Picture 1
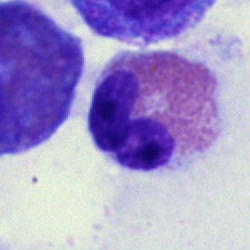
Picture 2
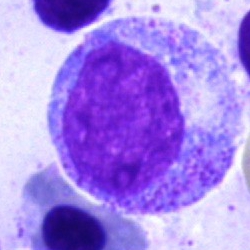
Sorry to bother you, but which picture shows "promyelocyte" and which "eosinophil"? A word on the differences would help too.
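The eosinophil appears in picture 1; the promyelocyte appears in picture 2. The eosinophil's nucleus lies against the left side of the cell, with dense, dark purple chromatin and no visible nucleoli.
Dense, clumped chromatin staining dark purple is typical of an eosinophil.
Just to its left lies a larger cell with a deep purple nucleus. The promyelocyte has a round, smooth outline, with the nucleus off-centre toward the left. Its chromatin is finely mottled rather than packed into coarse dark blocks.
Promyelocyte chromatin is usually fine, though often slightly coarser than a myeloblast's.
A wide rim of pale blue cytoplasm surrounds the nucleus, broadest on the right side. Against its lower left lies another cell with grey cytoplasm and a dark nucleus.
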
